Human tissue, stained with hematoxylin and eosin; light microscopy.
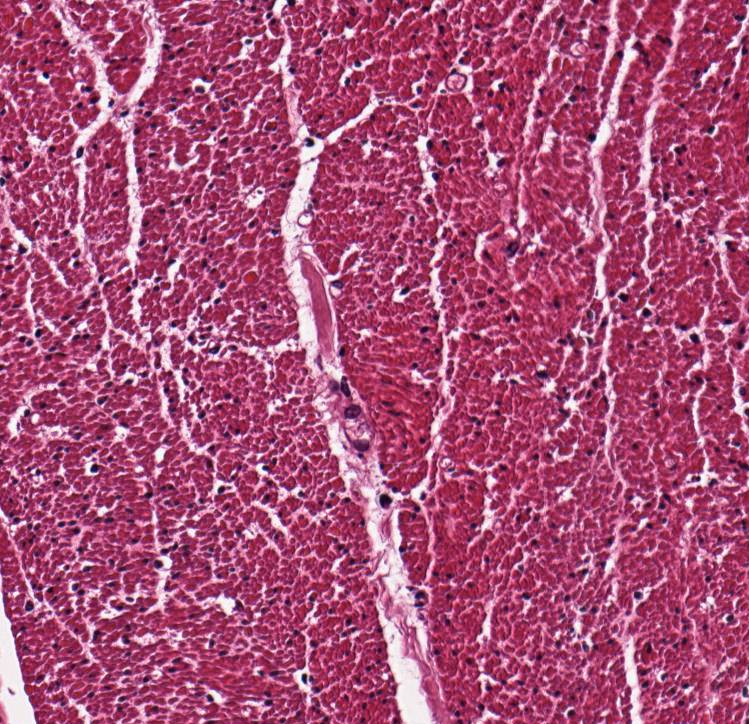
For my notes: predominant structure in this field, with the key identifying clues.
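It's smooth muscle: densely packed fibres fill the whole field, most of them cut across, and they stain a deep red.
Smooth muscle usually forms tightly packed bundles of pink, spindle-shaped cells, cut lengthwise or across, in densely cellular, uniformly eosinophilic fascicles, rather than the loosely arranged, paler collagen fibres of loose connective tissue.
A group just right of the central strand is cut lengthwise, and narrow white clefts separate the fibre bundles throughout.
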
